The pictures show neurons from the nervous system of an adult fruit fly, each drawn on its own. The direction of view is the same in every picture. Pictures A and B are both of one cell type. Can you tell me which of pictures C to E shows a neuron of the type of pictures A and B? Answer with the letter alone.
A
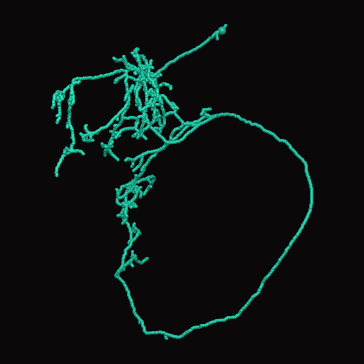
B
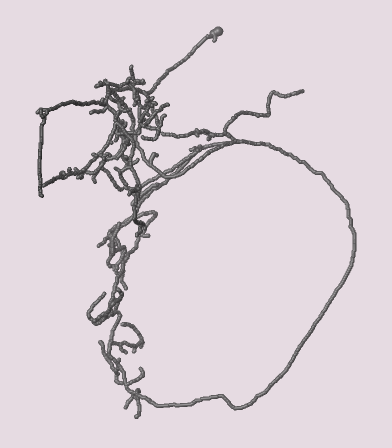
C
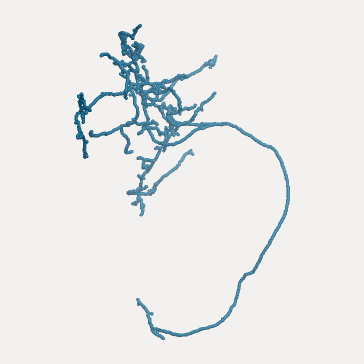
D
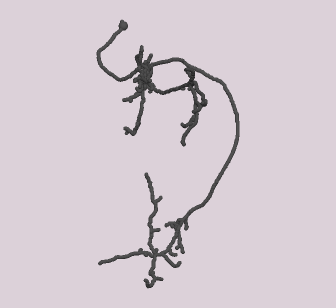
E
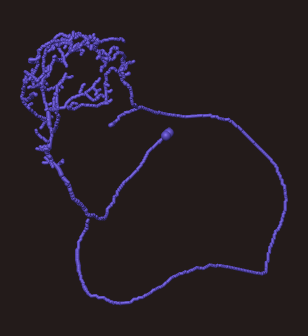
C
